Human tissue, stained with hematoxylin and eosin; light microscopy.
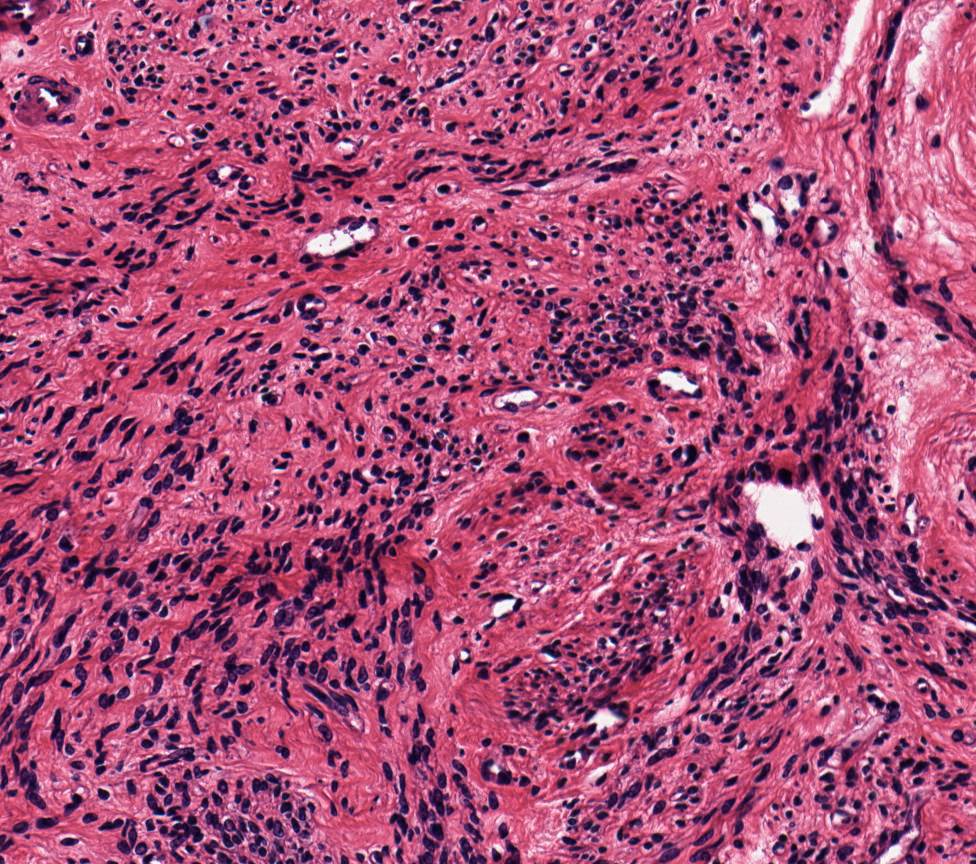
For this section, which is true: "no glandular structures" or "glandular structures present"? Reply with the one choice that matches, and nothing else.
No glandular structures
